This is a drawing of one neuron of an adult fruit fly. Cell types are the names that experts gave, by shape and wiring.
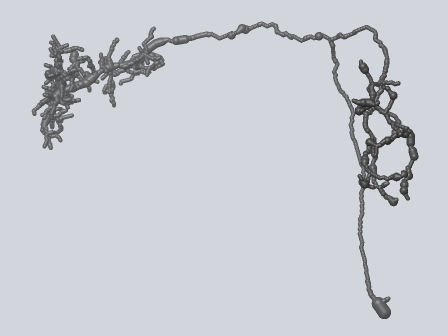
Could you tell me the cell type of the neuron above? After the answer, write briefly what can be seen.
It is of cell type LC17. It is a visual projection neuron. The cell body is at the lower right of the picture. Dozens of branch ends can be seen.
